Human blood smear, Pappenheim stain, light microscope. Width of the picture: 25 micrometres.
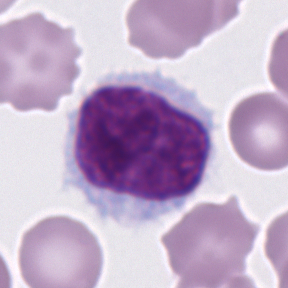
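Hairy cell, the one in the middle of this blood smear: fine hair-like projections fringe nearly its whole border. Its cytoplasm is a pale grey-blue, and the rim is broader on the lower left than on the right. The chromatin looks mottled rather than smooth. The cell is about 13 micrometres across, and the nucleus, about 12 by 10 micrometres, takes up roughly 70% of the cell's area.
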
